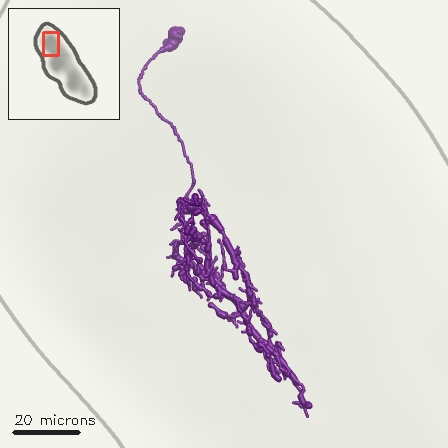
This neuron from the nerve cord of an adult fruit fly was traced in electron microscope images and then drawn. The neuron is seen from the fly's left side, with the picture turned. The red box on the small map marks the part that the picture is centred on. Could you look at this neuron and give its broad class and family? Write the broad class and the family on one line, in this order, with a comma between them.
nerve-cord intrinsic neuron, hemilineage 09A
